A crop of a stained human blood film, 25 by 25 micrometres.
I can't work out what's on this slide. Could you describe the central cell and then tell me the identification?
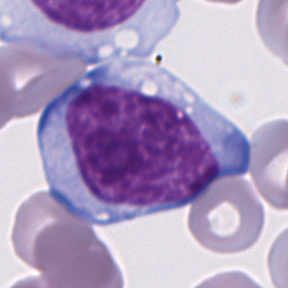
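Outline irregular and angular, pointed corner on right. Chromatin fine and lacy, not coarsely clumped. Cytoplasm pale blue, deeper blue along margin; a few small clear vacuoles above nucleus. Myeloblast.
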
